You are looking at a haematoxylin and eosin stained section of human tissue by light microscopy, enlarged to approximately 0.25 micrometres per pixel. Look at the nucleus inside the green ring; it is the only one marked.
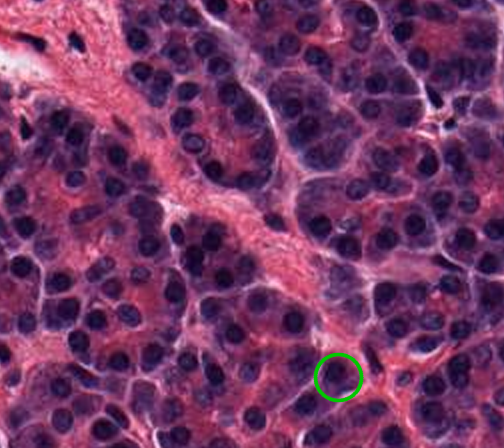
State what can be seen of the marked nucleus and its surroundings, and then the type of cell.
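The nucleus is round and dark, about the same size as the nuclei of the neighbouring cells. The cell is packed closely among similar cells with round dark nuclei, at the edge of a group that borders a pinker band of fibrous tissue. Type of cell: pancreatic acinar cell.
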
